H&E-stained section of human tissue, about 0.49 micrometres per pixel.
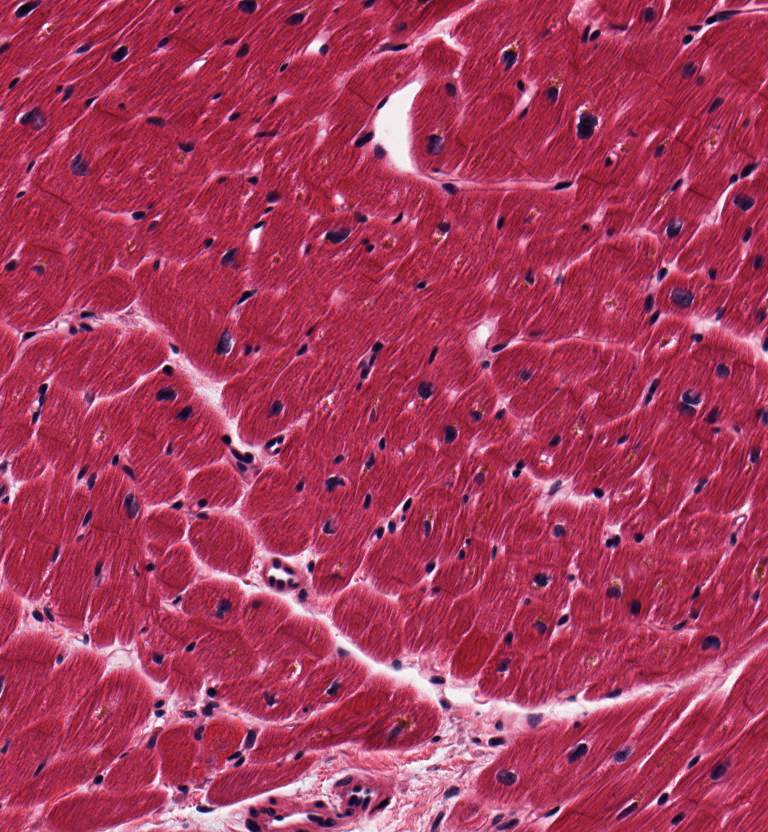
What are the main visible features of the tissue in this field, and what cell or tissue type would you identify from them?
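Closely packed muscle fibres, grouped into bundles by thin pale clefts, fill the field. Many in the lower left are cut across as rounded profiles; elsewhere most are cut obliquely or lengthwise. Fibres branch and join their neighbours rather than forming separate cylinders. The deep pink cytoplasm has fine lengthwise fibrils. The tissue is left ventricle of the heart.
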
